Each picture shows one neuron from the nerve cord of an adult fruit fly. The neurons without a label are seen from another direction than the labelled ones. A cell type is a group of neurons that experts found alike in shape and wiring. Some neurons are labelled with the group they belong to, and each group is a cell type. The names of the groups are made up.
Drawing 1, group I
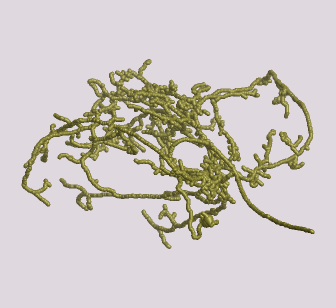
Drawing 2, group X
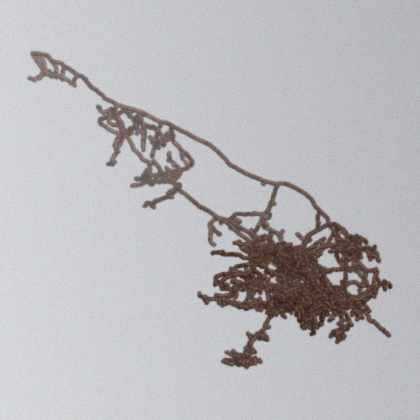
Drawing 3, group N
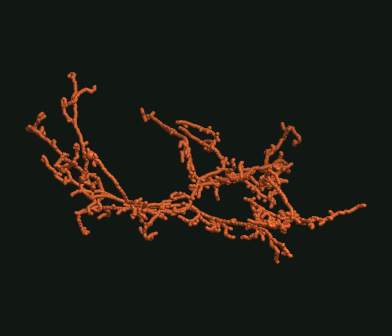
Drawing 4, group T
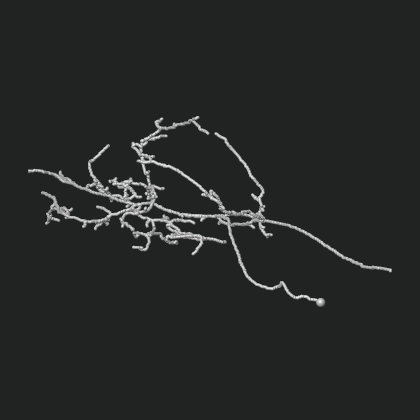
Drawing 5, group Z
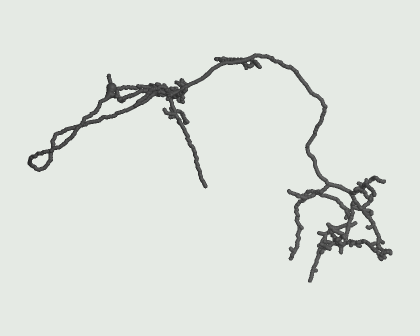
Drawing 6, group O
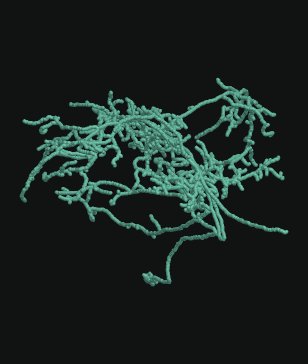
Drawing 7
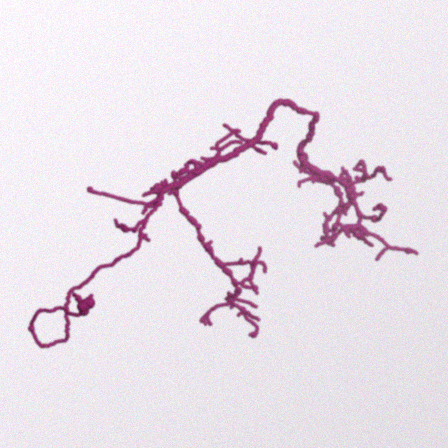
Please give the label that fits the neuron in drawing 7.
group Z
